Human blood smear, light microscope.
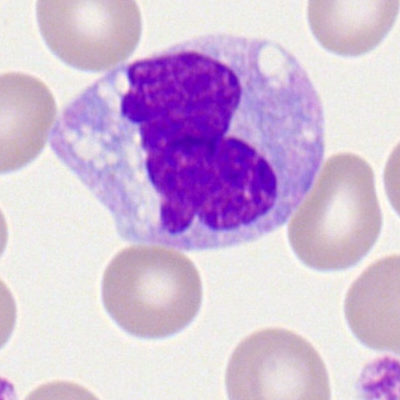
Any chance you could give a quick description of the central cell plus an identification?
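Look first at the shape: a broad oval, wider than it is tall. The cytoplasm is a pale greyish blue, holding several small clear vacuoles. It is also dusted with fine, faint pinkish granules. This is a monocyte.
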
